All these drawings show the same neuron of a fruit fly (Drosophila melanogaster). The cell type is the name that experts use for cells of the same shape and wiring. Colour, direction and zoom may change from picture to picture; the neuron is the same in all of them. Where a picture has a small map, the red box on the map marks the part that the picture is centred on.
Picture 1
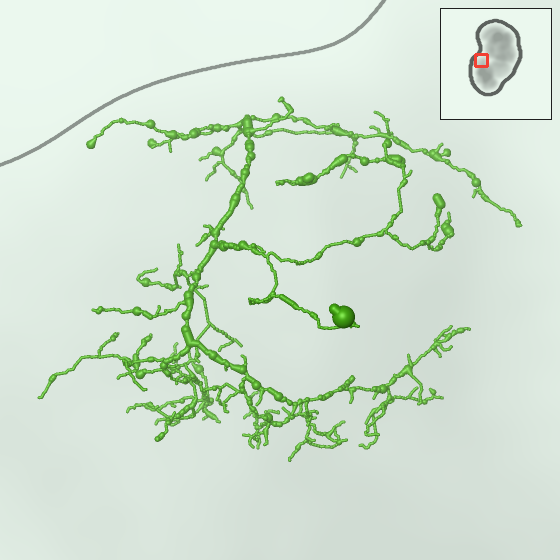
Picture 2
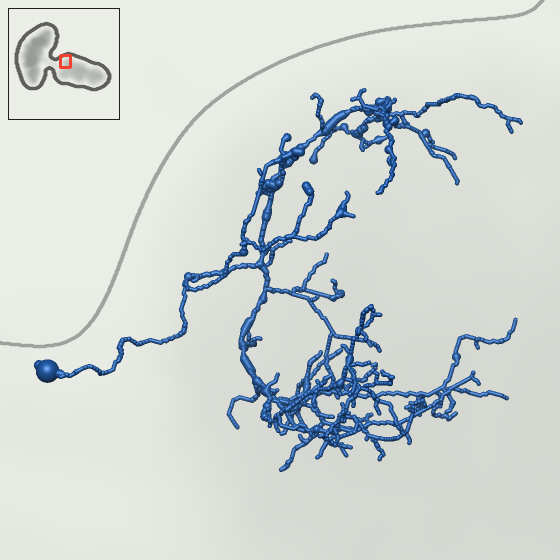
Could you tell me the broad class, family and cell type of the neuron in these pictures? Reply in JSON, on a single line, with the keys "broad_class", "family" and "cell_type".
{"broad_class": "nerve-cord intrinsic neuron", "family": "hemilineage 16B", "cell_type": "IN16B097"}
